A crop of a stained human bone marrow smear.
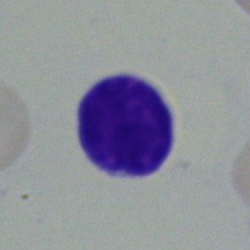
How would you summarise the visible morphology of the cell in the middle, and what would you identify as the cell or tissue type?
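See how round the outline is? Nearly all of the cell is nucleus, with at most a very thin rim of cytoplasm around it. The chromatin's dense and stains deep purple. That's a lymphocyte.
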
